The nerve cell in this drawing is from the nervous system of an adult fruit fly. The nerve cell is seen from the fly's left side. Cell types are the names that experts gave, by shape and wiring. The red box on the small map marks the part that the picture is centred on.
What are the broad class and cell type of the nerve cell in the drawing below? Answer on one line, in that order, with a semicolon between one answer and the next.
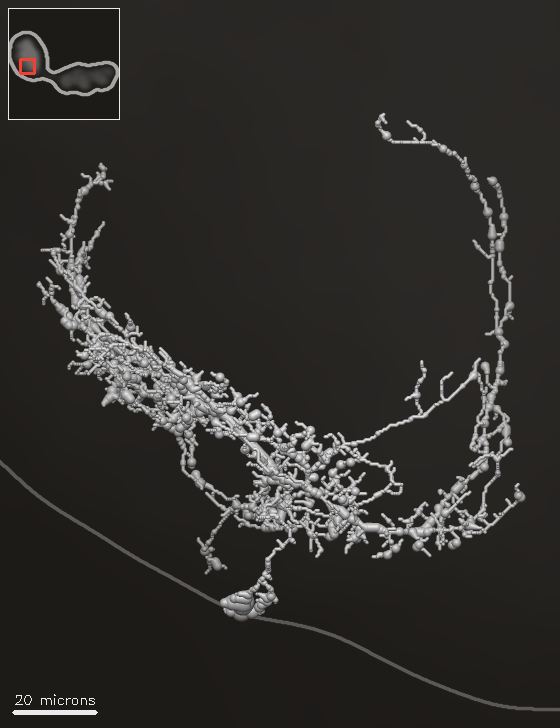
central-brain intrinsic neuron; GNG093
